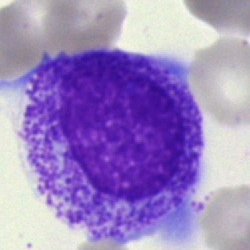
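Myelocyte, centre of the smear. The nucleus lies toward the upper right, leaving a wider band of cytoplasm at the lower left. Dark purple chromatin, finely mottled with small paler spots. Granules show best beside the nucleus on its left and lower sides. Granule-free edges are pale blue.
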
